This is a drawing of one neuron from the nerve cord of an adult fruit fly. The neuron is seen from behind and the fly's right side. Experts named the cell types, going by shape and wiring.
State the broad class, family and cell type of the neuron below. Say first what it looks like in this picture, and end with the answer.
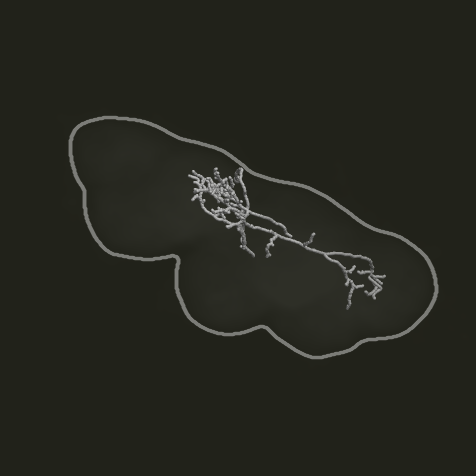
In this view it is wider than it is tall. Its broad class is nerve-cord intrinsic neuron. Its family is hemilineage 17A. It is of cell type IN17A066.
